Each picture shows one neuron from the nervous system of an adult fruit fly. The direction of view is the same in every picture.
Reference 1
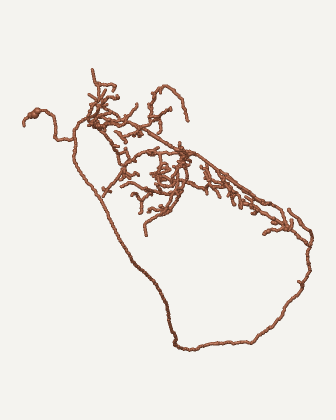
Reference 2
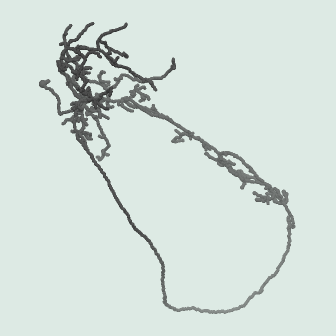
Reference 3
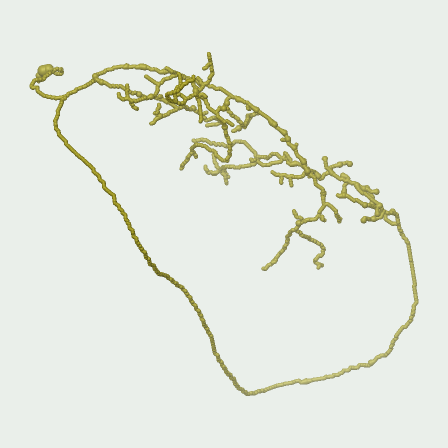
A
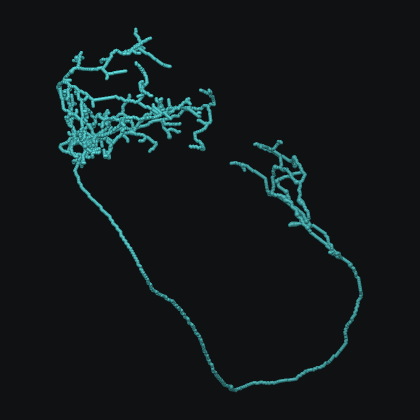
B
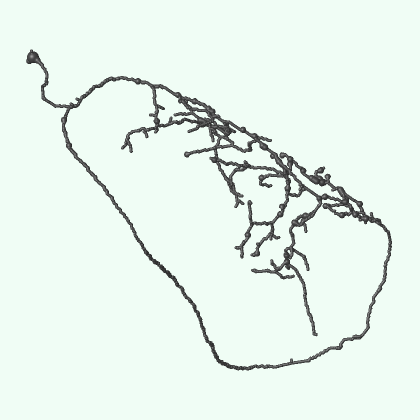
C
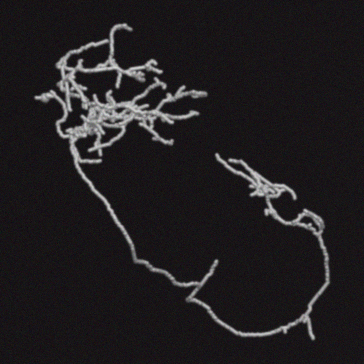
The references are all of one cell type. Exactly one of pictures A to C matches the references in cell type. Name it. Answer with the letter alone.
B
